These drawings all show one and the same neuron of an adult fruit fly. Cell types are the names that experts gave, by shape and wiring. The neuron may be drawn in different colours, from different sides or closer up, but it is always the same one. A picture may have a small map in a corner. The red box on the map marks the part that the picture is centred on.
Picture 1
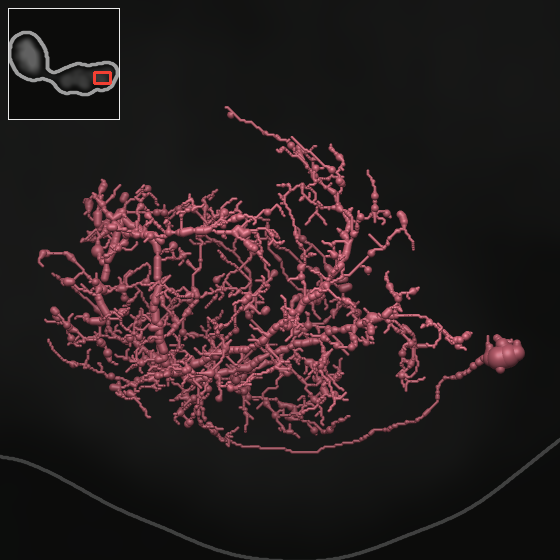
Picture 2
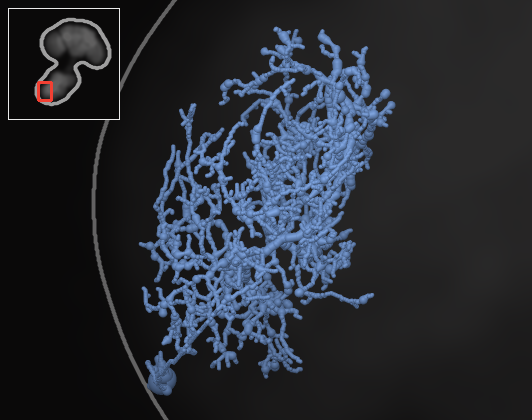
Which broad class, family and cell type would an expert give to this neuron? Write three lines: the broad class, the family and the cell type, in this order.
nerve-cord intrinsic neuron
hemilineage 16B
IN16B029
